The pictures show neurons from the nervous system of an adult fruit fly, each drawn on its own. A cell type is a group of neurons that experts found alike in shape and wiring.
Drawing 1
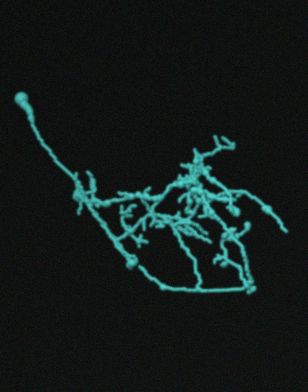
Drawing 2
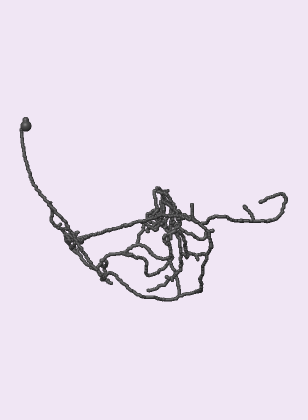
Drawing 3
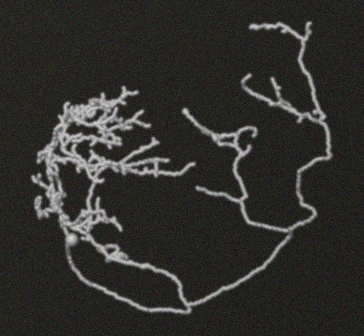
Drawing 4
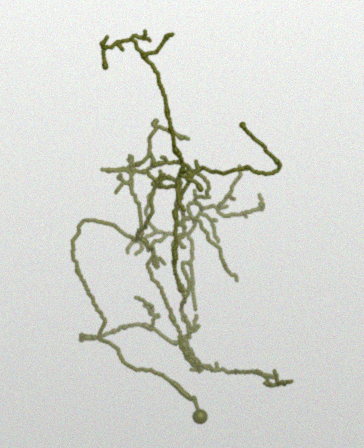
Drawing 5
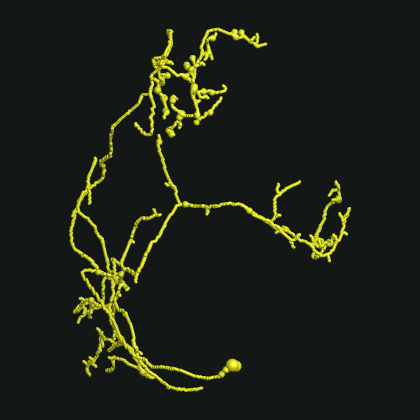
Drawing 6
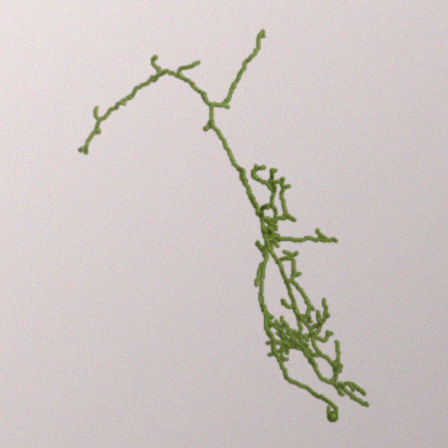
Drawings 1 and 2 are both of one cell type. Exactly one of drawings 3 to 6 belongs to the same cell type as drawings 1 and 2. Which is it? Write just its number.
4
